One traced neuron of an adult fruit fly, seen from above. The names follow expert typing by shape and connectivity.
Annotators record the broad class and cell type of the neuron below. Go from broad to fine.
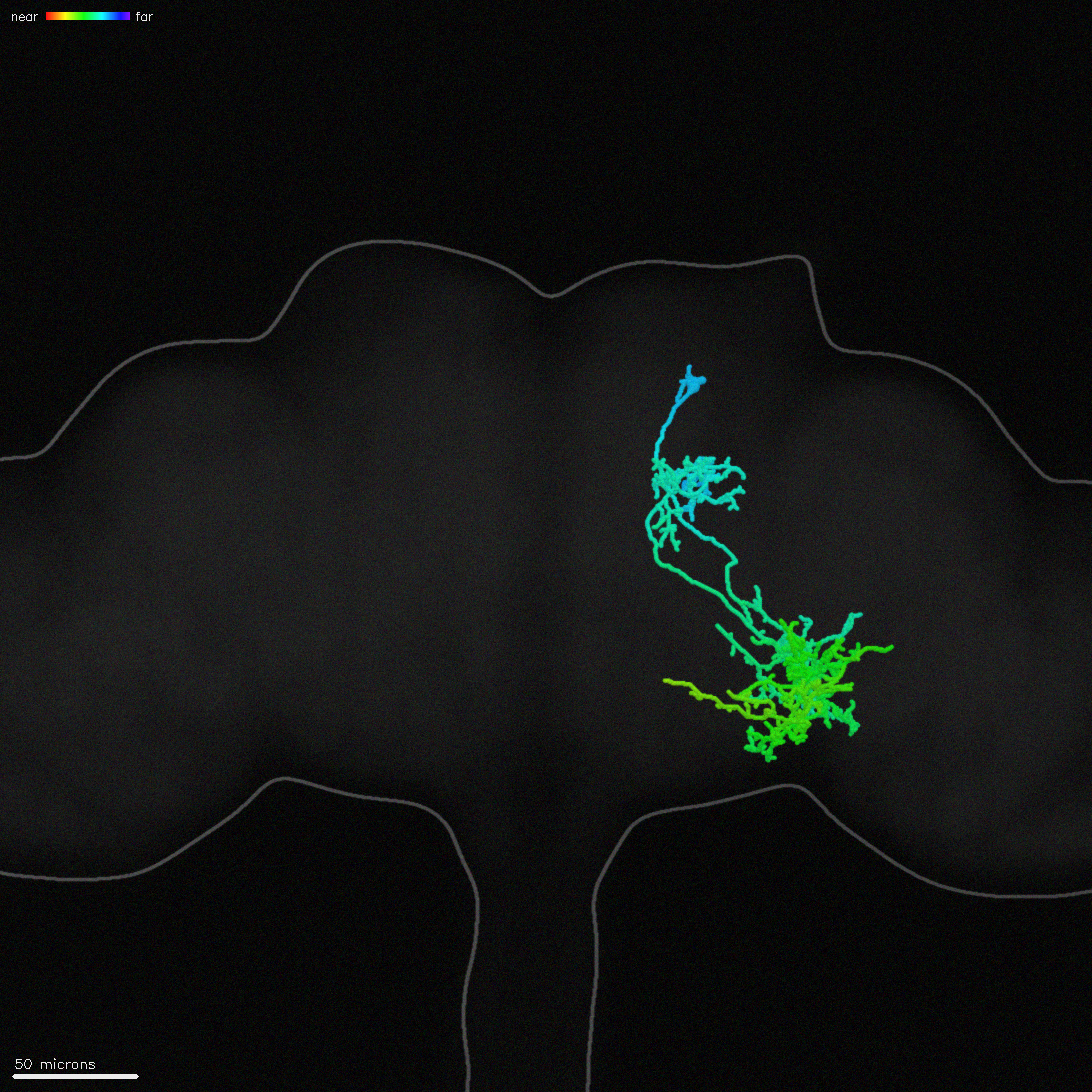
central-brain intrinsic neuron; SAD043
